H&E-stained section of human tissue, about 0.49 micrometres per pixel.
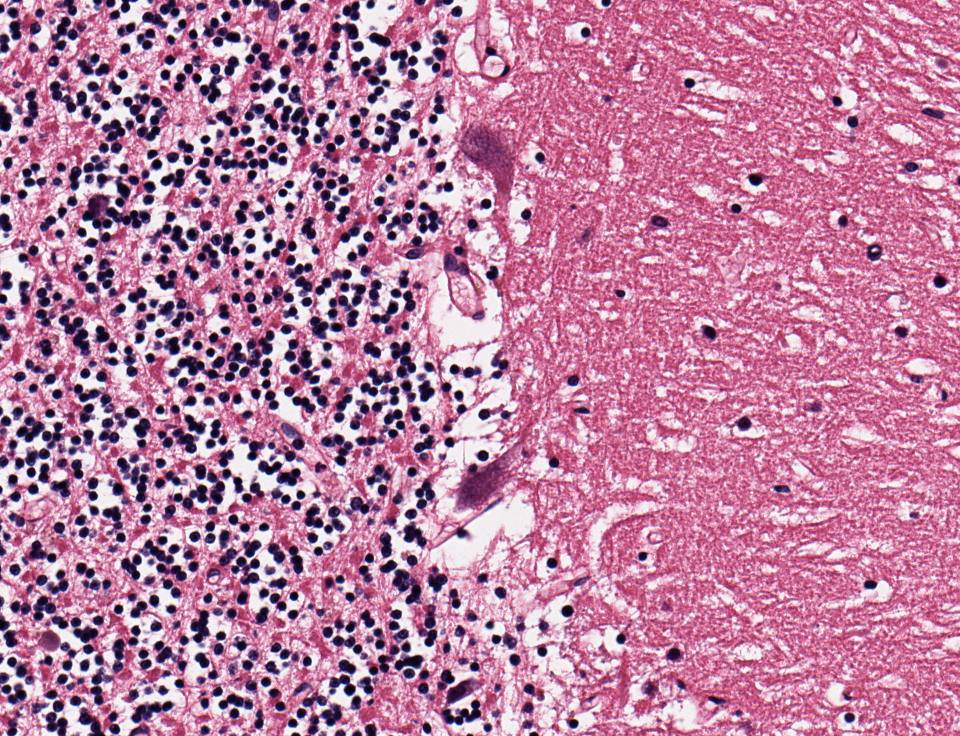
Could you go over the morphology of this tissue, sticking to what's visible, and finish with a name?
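In the left half, I'm seeing a dense layer packed with small, round, darkly stained nuclei, very little cytoplasm visible; pink fibrillary strands and small pale spaces run between them. The right half is pale pink fine fibrillary material, its small nuclei sparse. This is cerebellum.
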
